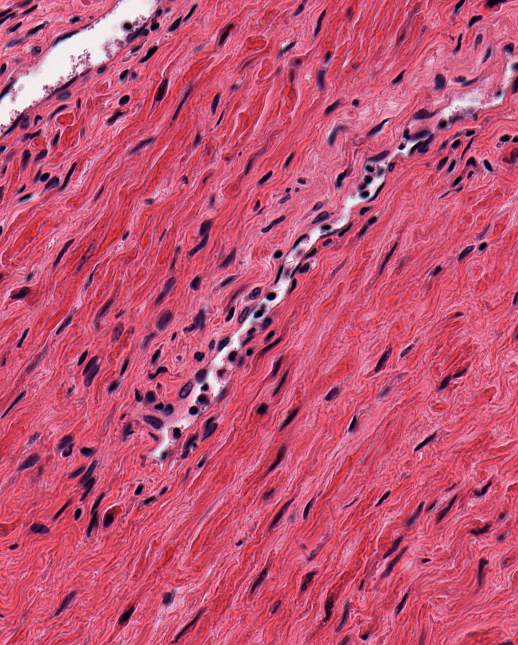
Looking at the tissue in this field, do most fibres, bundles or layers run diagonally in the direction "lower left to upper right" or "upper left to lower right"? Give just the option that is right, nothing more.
Lower left to upper right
